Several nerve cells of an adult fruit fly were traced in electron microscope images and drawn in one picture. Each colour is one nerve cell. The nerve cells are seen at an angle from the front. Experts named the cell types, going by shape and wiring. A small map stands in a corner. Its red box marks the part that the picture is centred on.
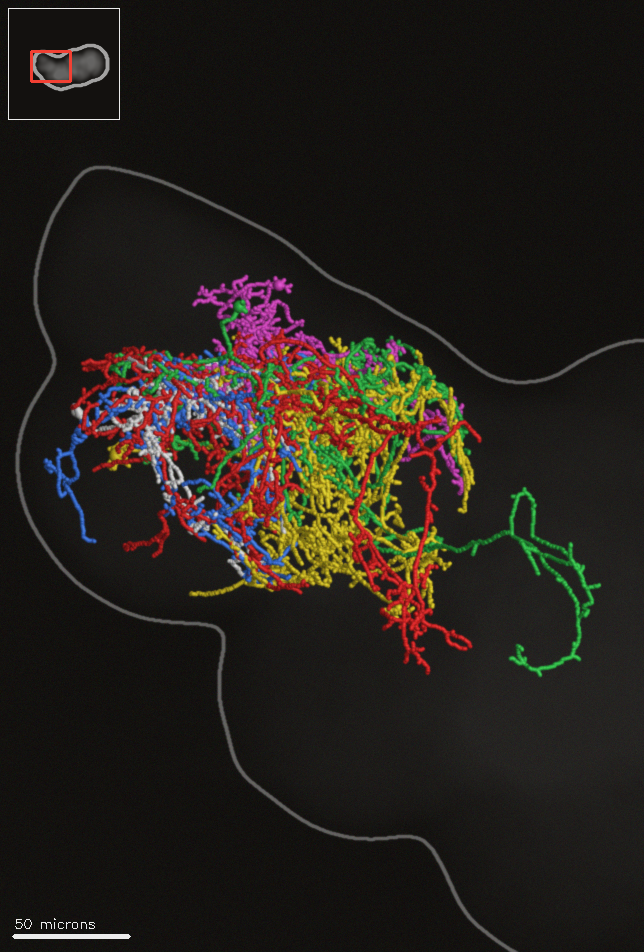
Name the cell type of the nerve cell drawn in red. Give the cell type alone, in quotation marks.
"IN02A004"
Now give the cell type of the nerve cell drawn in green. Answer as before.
"IN05B031"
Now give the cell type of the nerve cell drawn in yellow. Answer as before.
"IN05B012"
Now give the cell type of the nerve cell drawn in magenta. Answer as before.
"IN18B021"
